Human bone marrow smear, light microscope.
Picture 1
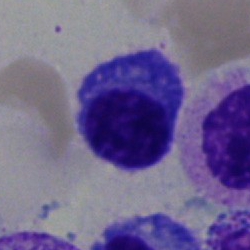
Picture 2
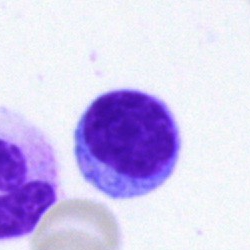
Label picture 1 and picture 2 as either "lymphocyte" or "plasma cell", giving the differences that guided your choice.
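My reading is that the plasma cell is in picture 1 and the lymphocyte in picture 2. The first thing I notice is the cytoplasm: in the plasma cell it's a deep, dark blue, while the lymphocyte's is blue and lies as a crescent along the lower edge of the cell.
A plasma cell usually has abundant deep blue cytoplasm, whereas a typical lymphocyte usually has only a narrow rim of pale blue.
Then the outlines: the lymphocyte is round and smooth, and the plasma cell is rounded too, though its edge is slightly uneven along the top. Looking into the lymphocyte's nucleus, I can't see any nucleoli.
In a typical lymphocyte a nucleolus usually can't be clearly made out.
Granules? None in the lymphocyte, and no distinct ones in the plasma cell either. And just below and to the left of the lymphocyte there's a pale red cell.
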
